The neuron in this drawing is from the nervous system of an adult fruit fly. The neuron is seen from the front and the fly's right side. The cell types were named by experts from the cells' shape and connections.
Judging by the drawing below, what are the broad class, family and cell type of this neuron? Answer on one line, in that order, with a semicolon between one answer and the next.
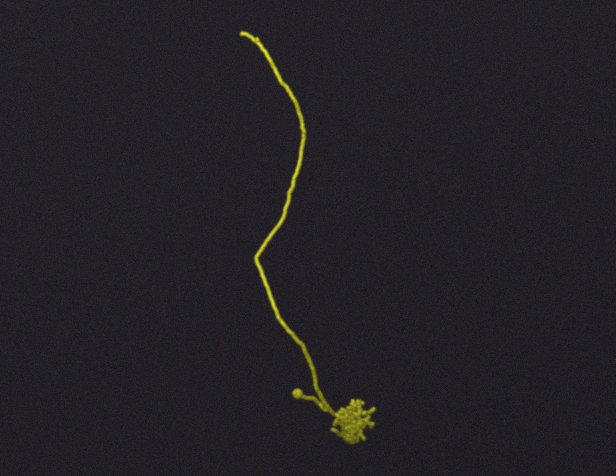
visual projection neuron; MeVP; MeVP2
